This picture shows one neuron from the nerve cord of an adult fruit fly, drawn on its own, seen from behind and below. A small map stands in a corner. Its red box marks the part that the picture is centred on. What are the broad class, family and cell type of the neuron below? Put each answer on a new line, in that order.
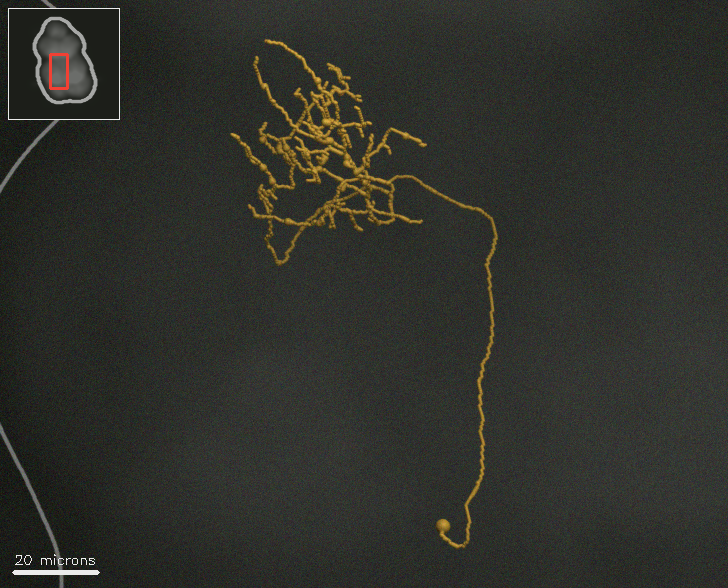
nerve-cord intrinsic neuron
hemilineage 02A
IN02A049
